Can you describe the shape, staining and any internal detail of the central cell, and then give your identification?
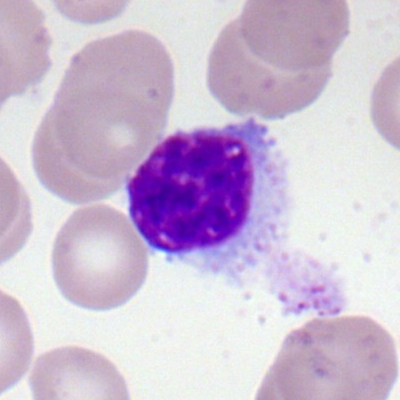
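Looking into the nucleus, I can't make out any nucleolus. The cytoplasm around it is pale blue-grey, and it holds many fine pinkish-purple granules, though I see no clear vacuoles. So the central cell is a lymphocyte.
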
